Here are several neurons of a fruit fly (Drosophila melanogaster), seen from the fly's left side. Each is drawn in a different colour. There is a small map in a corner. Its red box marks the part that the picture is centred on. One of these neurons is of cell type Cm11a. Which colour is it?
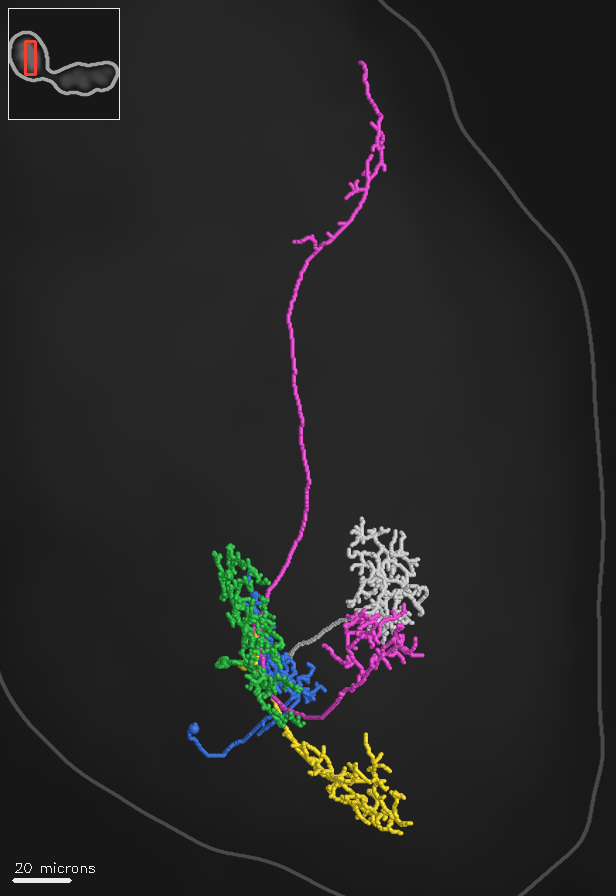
green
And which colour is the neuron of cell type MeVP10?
magenta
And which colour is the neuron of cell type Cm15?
yellow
